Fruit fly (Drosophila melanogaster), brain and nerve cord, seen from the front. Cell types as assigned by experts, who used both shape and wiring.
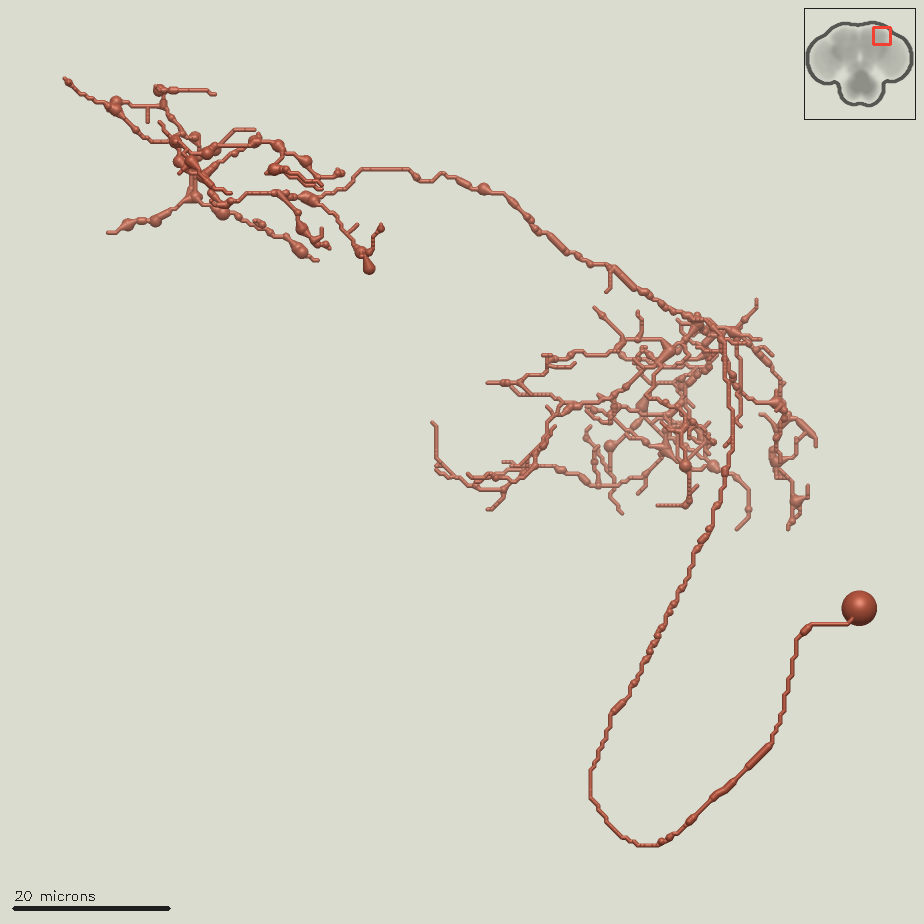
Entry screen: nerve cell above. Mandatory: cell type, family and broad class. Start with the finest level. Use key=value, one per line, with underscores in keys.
cell_type=CB2823
family=hemilineage VPNl&d1_dorsal
broad_class=central-brain intrinsic neuron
